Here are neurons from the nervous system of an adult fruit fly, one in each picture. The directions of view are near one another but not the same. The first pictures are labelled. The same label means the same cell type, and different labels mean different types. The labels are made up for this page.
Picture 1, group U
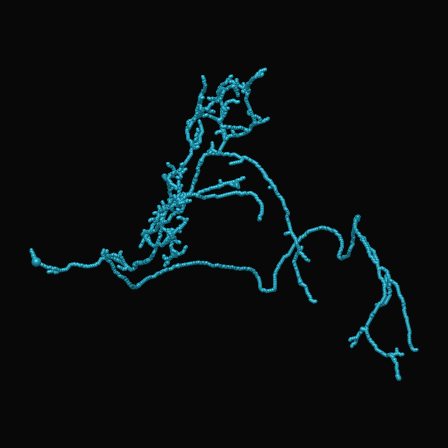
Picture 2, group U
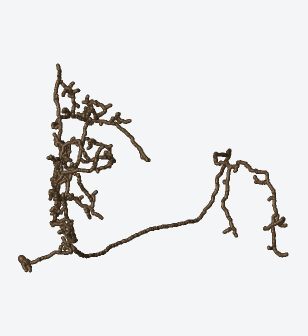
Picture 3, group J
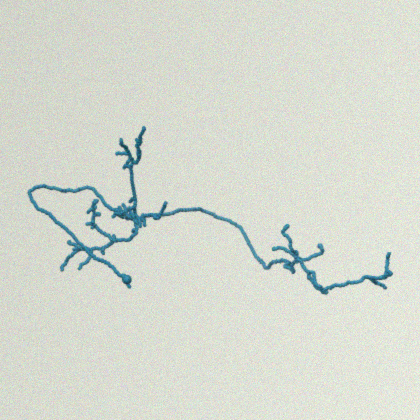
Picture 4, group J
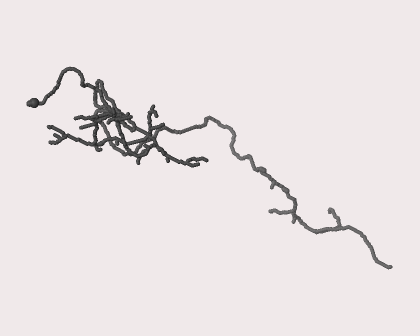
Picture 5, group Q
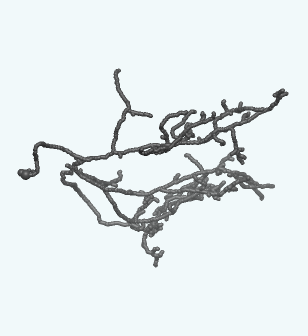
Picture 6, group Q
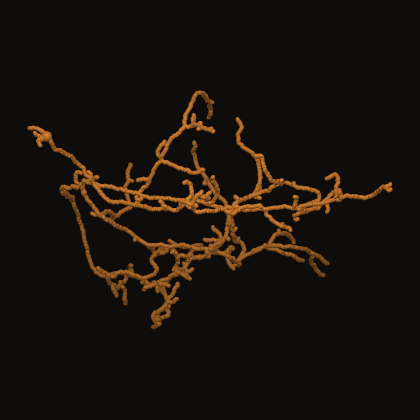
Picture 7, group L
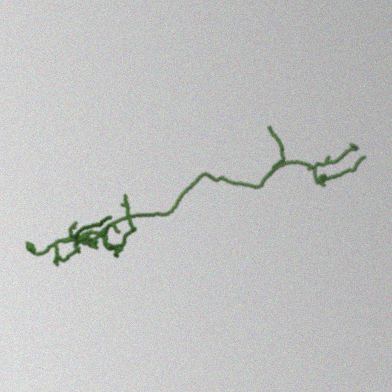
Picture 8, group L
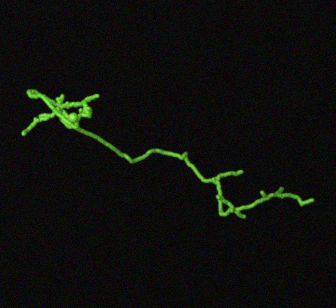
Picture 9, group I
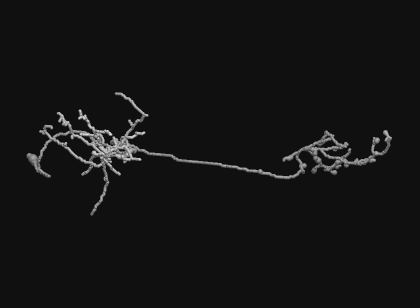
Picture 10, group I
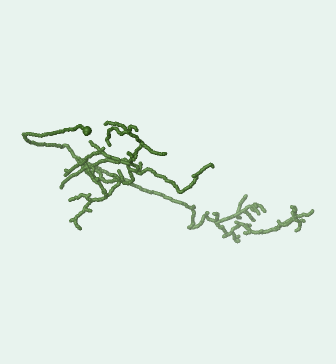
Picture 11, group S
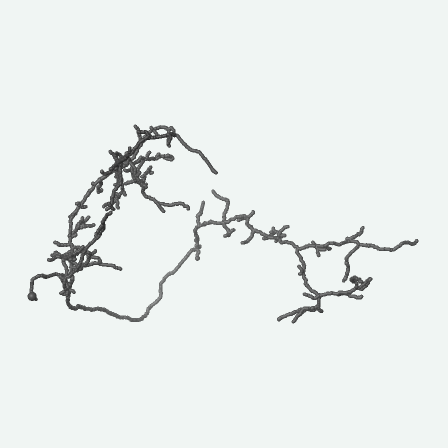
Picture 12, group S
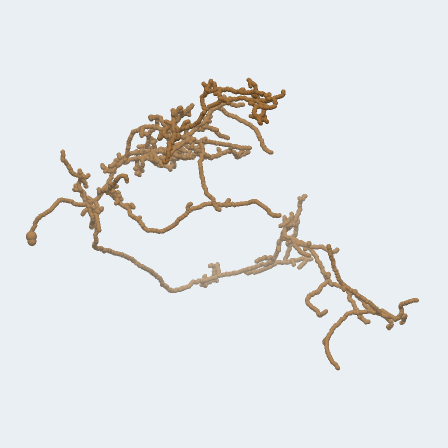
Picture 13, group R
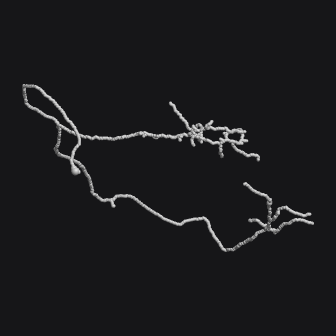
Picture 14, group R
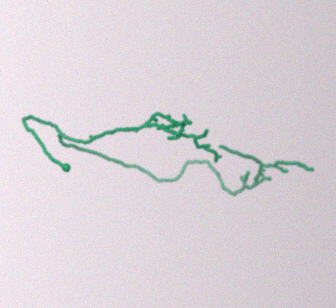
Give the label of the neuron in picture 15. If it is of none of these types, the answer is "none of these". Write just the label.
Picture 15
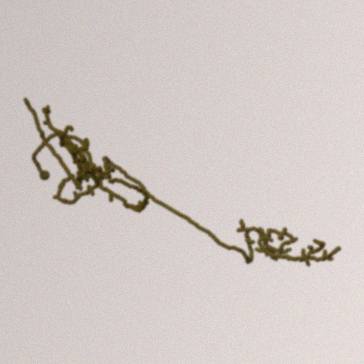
group I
